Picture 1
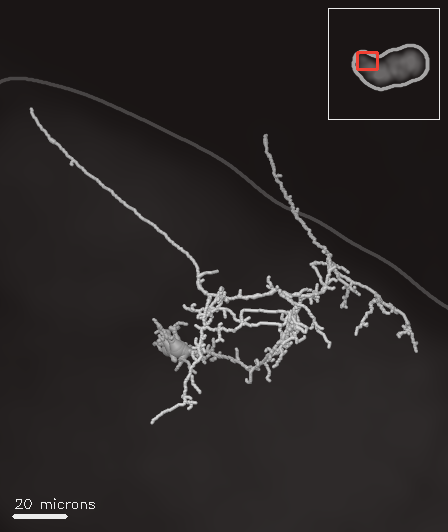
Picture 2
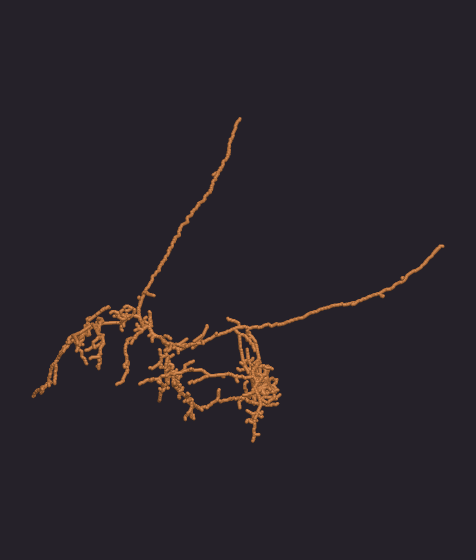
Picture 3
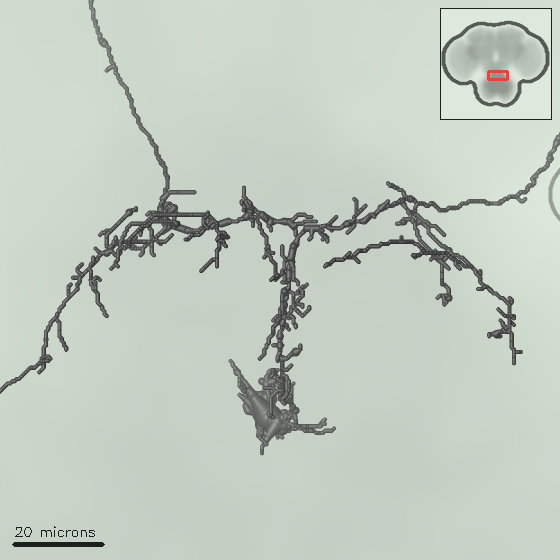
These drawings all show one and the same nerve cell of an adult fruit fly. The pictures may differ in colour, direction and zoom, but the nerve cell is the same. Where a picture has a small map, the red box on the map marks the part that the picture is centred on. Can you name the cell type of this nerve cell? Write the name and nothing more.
EN00B024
